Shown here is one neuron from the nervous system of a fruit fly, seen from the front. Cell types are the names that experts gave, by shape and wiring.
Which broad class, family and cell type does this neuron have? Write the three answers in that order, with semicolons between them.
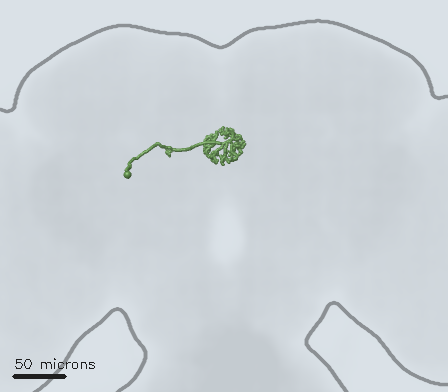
central-brain intrinsic neuron; hemilineage EBa1; ER3d_c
